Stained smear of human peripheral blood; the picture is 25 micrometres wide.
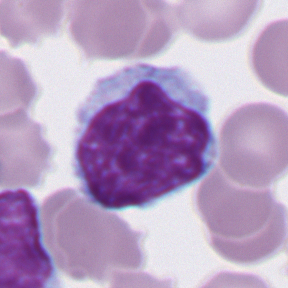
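Typical lymphocyte, centre of field, stained peripheral blood smear. Cytoplasm pale greyish-blue, without distinct coloured granules. No clear vacuoles in the cytoplasm. Upper-left margin ragged, with tiny irregular projections.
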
